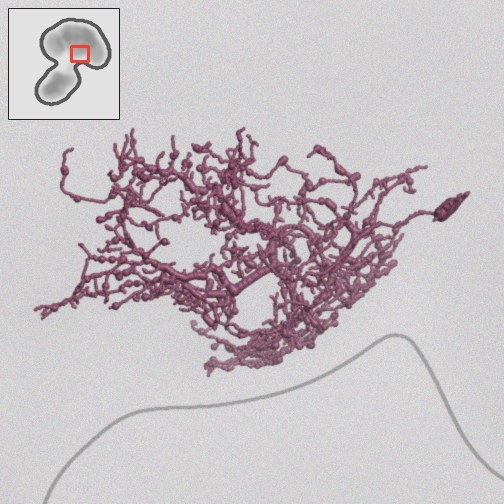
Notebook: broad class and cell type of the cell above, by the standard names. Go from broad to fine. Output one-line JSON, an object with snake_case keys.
{"broad_class": "central-brain intrinsic neuron", "cell_type": "GNG469"}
